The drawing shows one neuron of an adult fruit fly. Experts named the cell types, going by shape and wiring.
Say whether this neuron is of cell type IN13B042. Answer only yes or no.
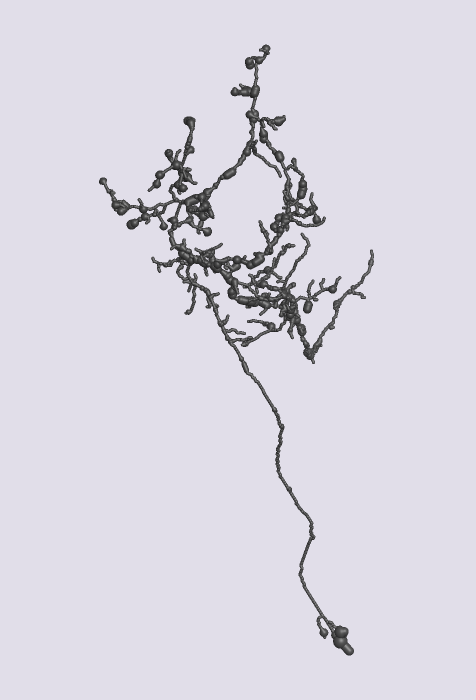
yes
